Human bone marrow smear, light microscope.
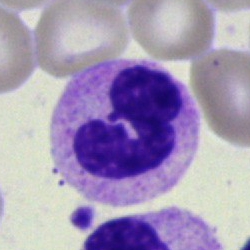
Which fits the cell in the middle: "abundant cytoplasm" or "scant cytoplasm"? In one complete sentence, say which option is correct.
Around the nucleus lies a broad area of cytoplasm.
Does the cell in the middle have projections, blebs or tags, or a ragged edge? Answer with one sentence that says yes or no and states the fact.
No, the outline of this cell is smooth and free of projections.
